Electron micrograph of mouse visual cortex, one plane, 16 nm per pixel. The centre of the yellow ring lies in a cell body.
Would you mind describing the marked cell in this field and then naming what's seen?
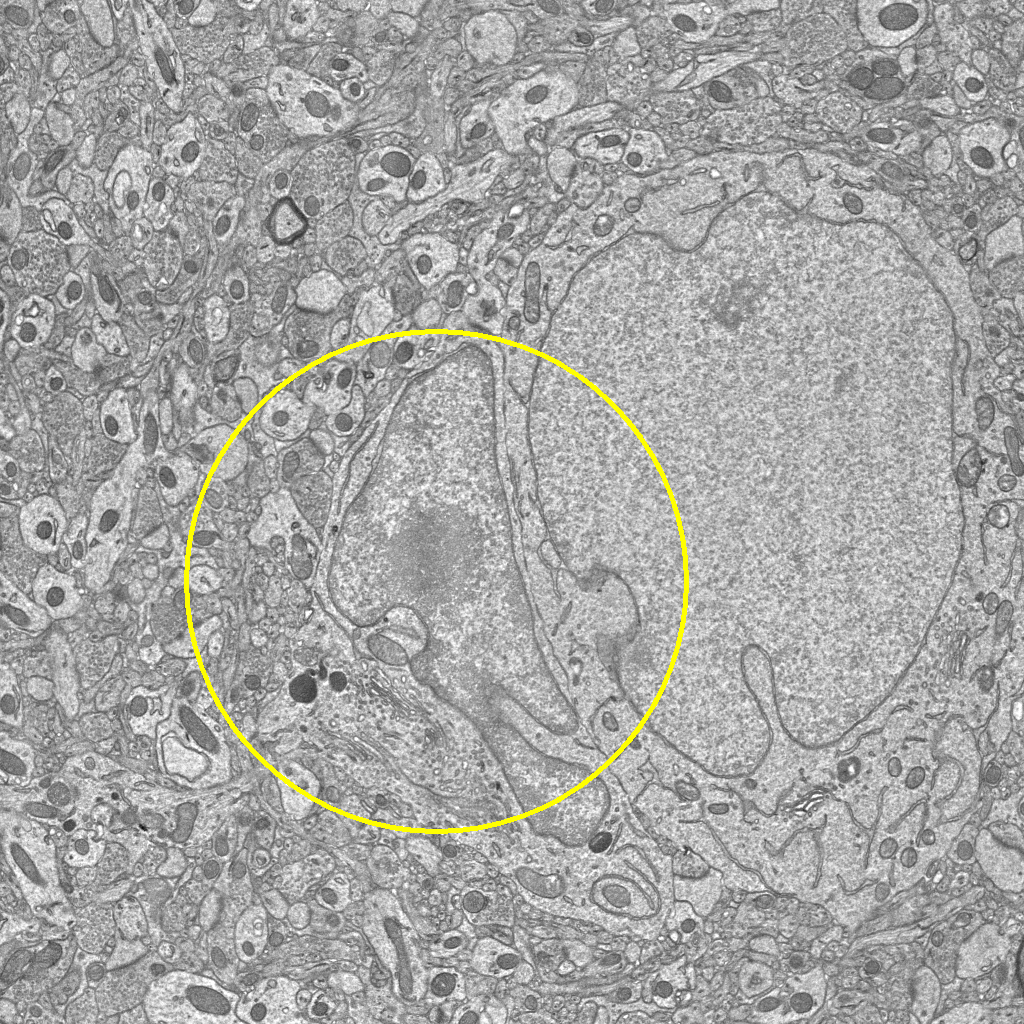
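This nucleus is long, tapering upward to a narrow tip. At lower left it's dented by a rounded profile holding a mitochondrion, and a few very dark round bodies line the cytoplasm there. Immediately right: a much larger cell, large pale nucleus. It's an oligodendrocyte precursor cell.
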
